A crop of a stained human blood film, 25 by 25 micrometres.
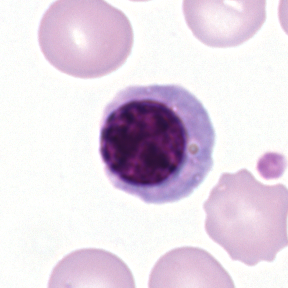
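Normoblast in a stained smear of peripheral blood. Its outline is roughly round with no surface projections, and the nucleus shows neither indentation nor lobes. No granules are seen in the cytoplasm. Look for one small pale round dot in the cytoplasm, lying against the right edge of the nucleus.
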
